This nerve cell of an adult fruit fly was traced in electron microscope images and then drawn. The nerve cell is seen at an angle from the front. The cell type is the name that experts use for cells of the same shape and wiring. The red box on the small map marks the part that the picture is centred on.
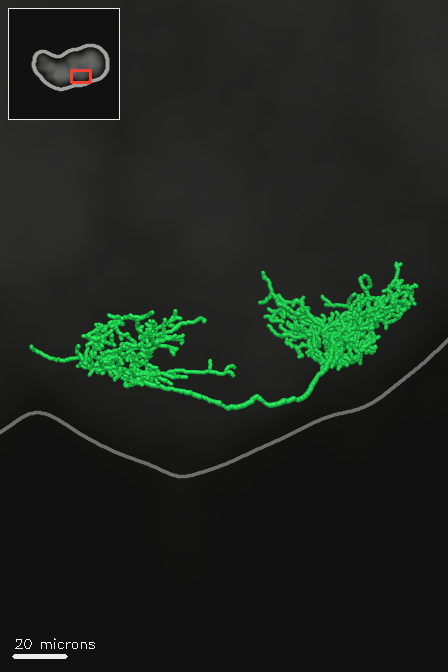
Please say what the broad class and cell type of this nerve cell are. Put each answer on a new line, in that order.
central-brain intrinsic neuron
GNG552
